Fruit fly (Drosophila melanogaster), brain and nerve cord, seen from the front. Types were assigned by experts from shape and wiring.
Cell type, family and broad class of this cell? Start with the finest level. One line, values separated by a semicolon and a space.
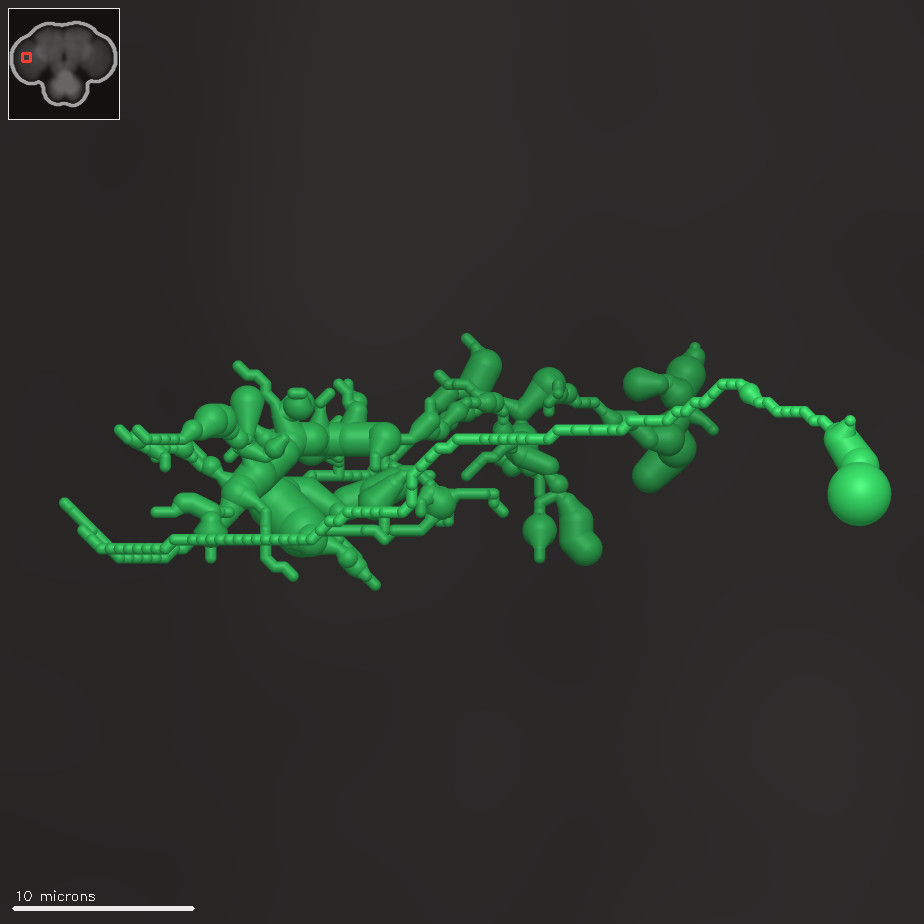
Mi4; Mi; optic-lobe intrinsic neuron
